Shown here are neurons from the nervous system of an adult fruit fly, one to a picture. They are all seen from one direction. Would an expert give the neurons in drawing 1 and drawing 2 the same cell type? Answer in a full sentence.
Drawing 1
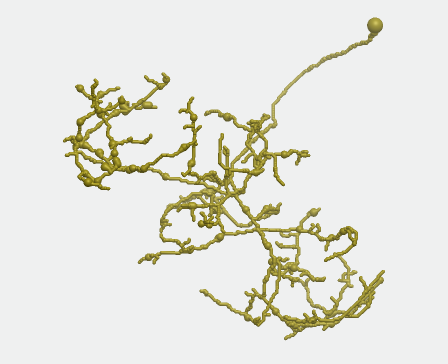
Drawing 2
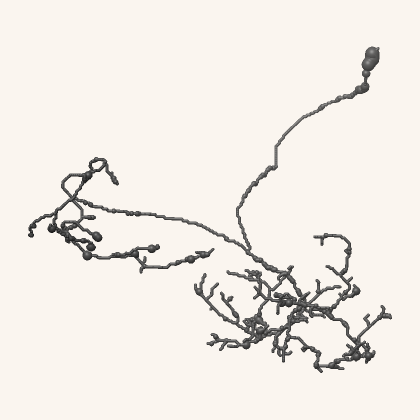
They are of different cell types.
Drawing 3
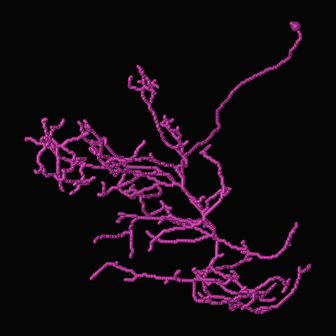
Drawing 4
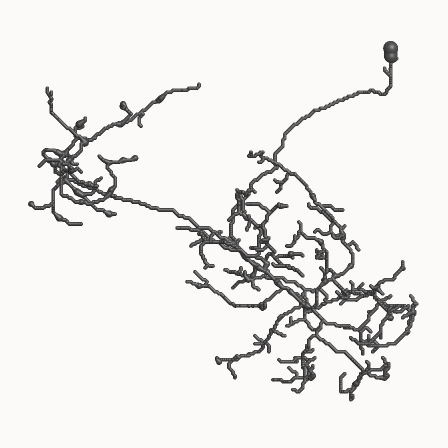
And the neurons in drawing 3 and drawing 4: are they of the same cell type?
They are of different cell types.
